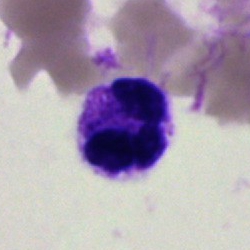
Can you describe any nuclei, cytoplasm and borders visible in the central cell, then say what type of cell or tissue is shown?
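The cell outline is roughly round, with a slightly uneven edge. Its nuclear chromatin is dense and stains very dark purple. The cytoplasm is purple-violet with a fine purplish granular texture, showing most clearly at the upper left. This is a segmented neutrophil.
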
